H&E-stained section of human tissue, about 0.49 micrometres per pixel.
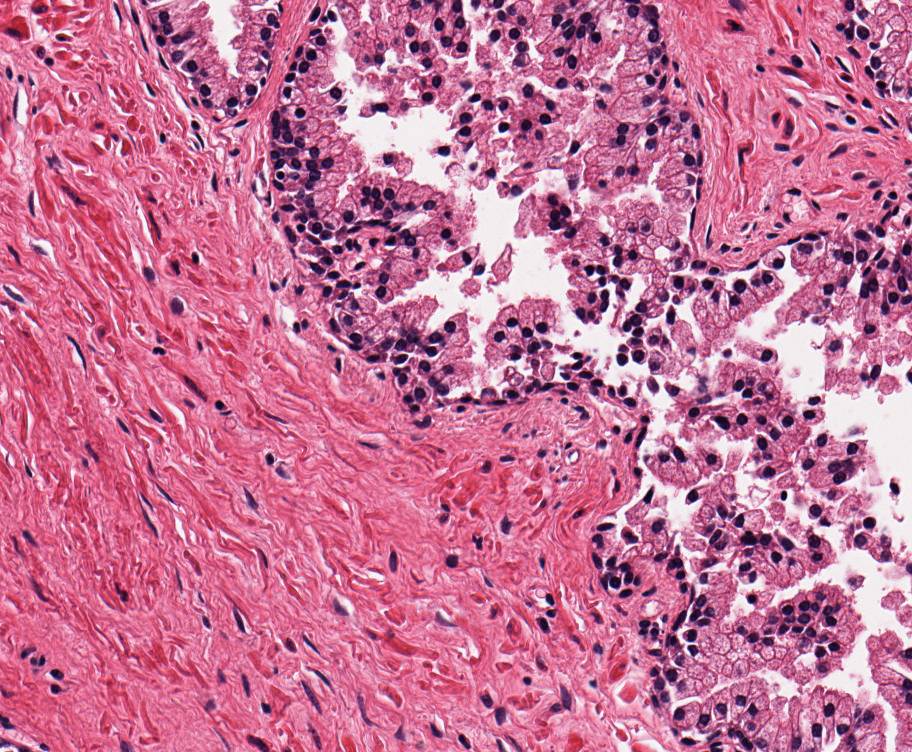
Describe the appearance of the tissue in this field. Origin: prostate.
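Dense pink stroma occupies the left and lower left of the field, and glandular epithelium fills the upper and right parts. The gland lining forms folds and tufts projecting into the lumen, and its cells have pale, finely vacuolated cytoplasm. The stroma consists of dense pink fibres with scattered spindle-shaped nuclei.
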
